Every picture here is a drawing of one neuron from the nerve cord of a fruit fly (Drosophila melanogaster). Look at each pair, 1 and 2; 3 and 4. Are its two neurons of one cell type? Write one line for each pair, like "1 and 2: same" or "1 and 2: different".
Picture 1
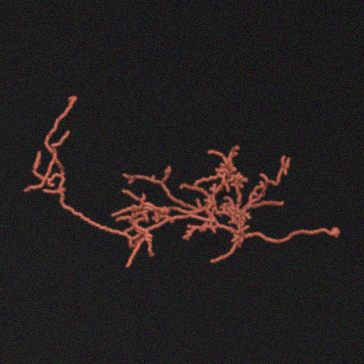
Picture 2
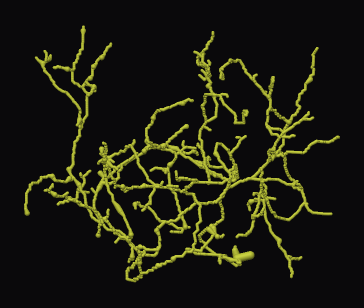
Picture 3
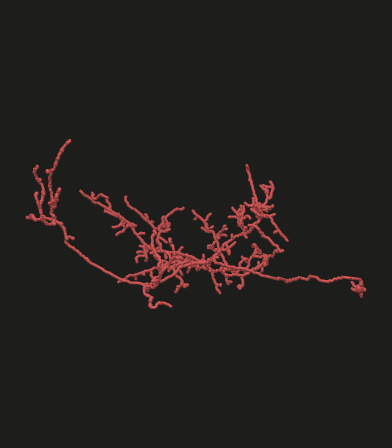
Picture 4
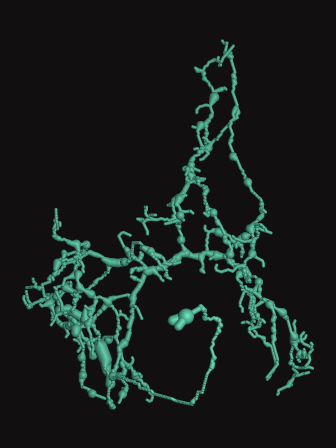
1 and 2: different
3 and 4: different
